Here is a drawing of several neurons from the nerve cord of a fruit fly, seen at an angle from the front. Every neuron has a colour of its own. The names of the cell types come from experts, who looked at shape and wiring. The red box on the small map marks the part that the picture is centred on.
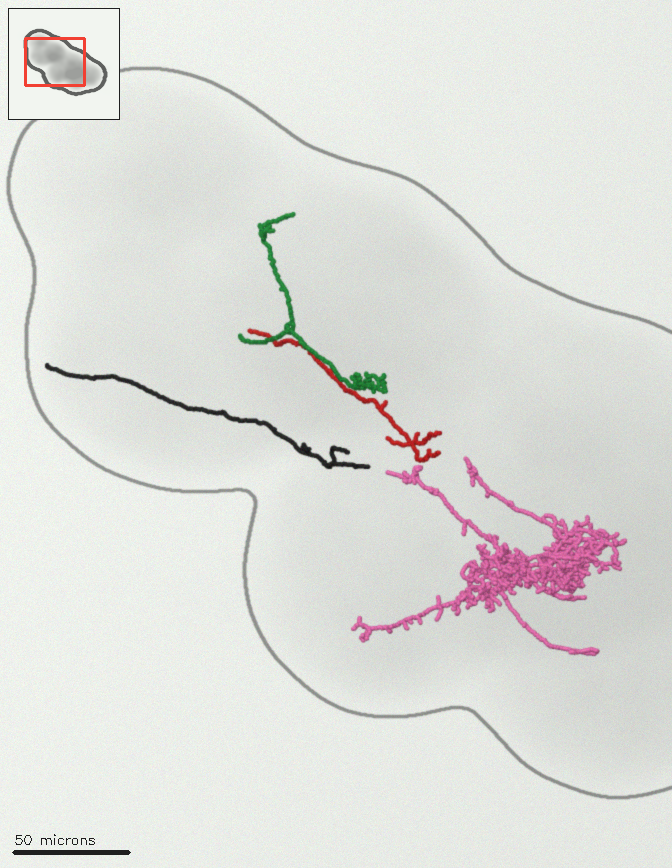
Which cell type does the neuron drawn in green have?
SNpp41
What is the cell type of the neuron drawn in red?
SNpp57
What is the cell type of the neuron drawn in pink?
SNpp40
